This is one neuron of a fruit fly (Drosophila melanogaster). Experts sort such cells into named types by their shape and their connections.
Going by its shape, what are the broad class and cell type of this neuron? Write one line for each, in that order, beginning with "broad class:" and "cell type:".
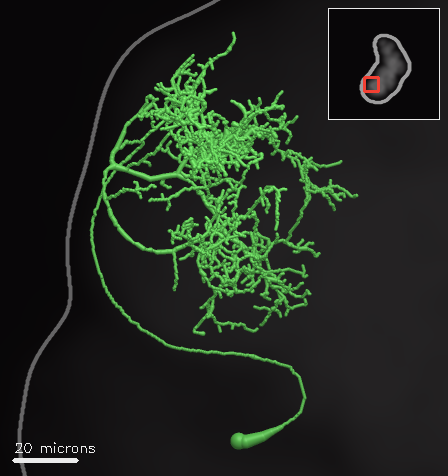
broad class: central-brain intrinsic neuron
cell type: SLP070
